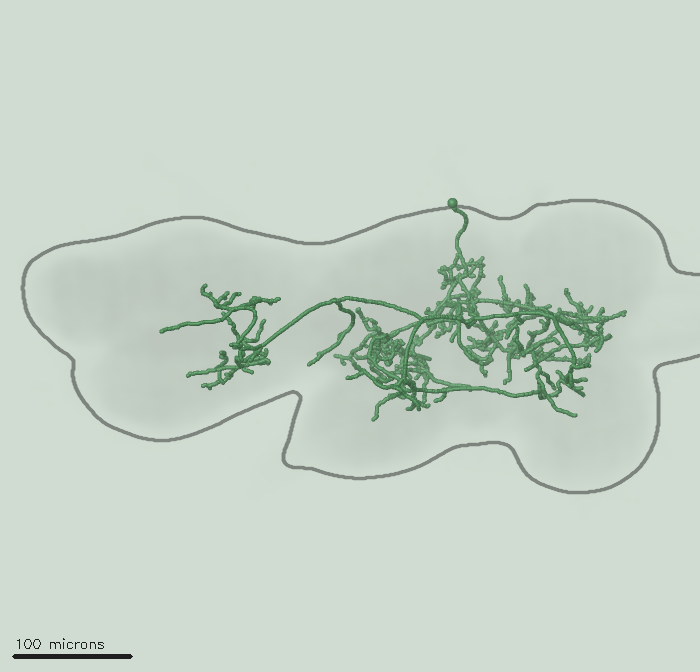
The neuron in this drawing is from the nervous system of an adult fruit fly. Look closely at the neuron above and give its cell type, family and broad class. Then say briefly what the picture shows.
The cell type is IN18B012. Its family is hemilineage 18B. Its broad class is nerve-cord intrinsic neuron. It lies in the nerve cord. From left to right in the picture it spans about 400 microns. The picture shows dozens of branch ends.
